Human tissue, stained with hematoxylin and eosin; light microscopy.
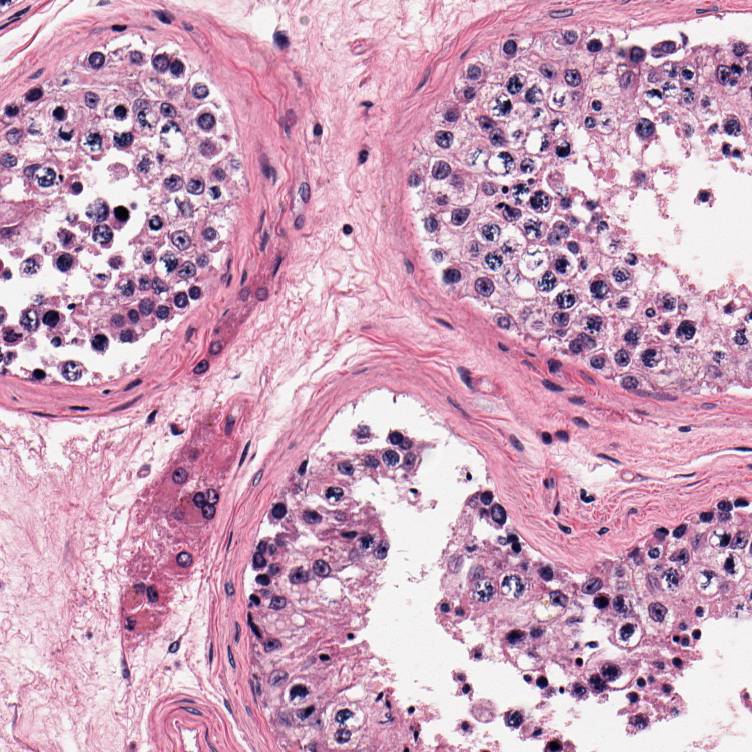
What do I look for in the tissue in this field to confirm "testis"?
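This is testis. Three rounded tubules fill the top left, top right and bottom right, separated by interstitial tissue.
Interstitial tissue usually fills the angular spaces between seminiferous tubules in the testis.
Each tubule has a thick, layered, pink collagenous wall containing flattened, elongated nuclei.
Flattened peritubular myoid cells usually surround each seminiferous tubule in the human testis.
Many layers of round cells with round, dark nuclei pack the tubules, some showing coarse clumped chromatin. A small cluster of cells with abundant eosinophilic cytoplasm lies in the lower-left interstitium.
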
